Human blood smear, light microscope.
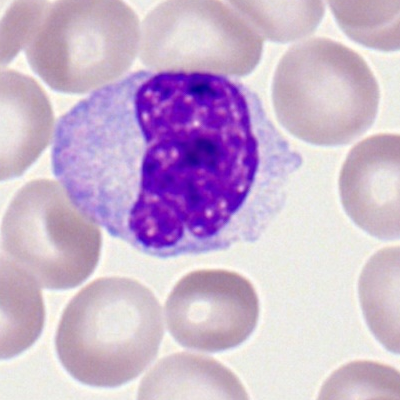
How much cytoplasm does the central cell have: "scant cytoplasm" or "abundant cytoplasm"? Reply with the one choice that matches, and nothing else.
Abundant cytoplasm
